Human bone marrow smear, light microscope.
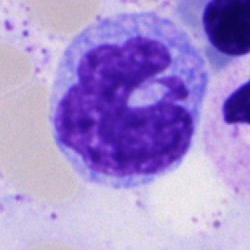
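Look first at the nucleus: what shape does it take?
It is deeply indented, curving around a small pale gap on its right side.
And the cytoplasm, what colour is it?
Pale greyish-blue.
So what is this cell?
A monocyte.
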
